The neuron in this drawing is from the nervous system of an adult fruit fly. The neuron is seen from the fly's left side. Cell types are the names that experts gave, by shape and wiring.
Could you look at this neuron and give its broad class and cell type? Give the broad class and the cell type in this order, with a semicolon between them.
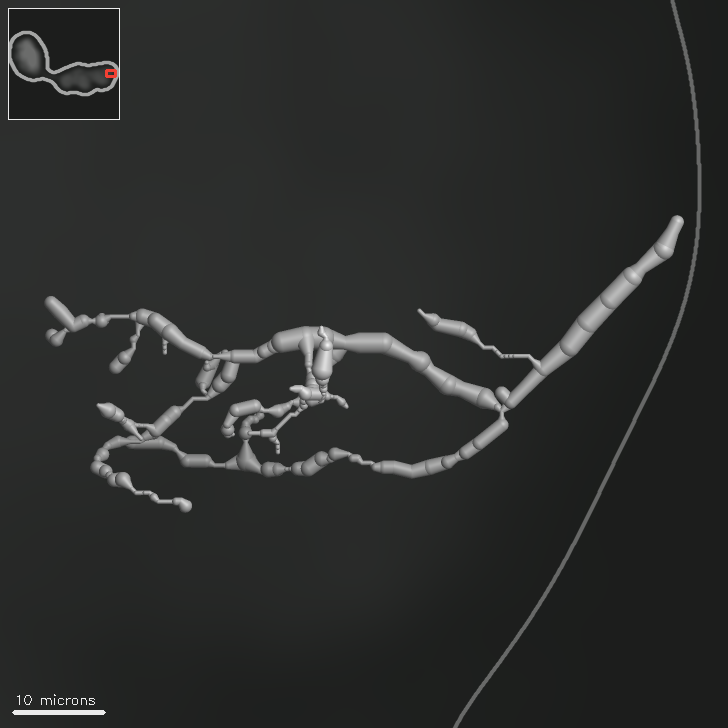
sensory neuron entering the nerve cord; SNxx23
